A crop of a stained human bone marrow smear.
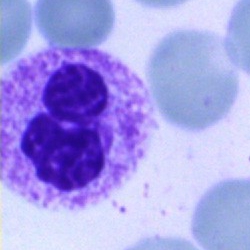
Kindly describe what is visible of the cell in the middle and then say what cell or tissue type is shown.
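A roughly round outline bounds the cell. No nucleoli are visible in the nucleus. Many purple granules fill the cytoplasm. They lie around the nucleus without hiding its outline. The cell in the middle is a segmented neutrophil.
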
